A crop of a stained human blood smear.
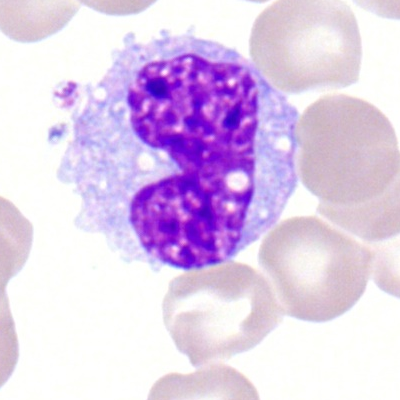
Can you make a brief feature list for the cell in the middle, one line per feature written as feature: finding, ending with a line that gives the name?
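Nucleus: deep notch cutting in from the left side
Cytoplasm band: widest to the left of the nucleus
Granules: only fine and faint
Vacuoles: several small clear ones scattered in the cytoplasm
Name: monocyte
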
